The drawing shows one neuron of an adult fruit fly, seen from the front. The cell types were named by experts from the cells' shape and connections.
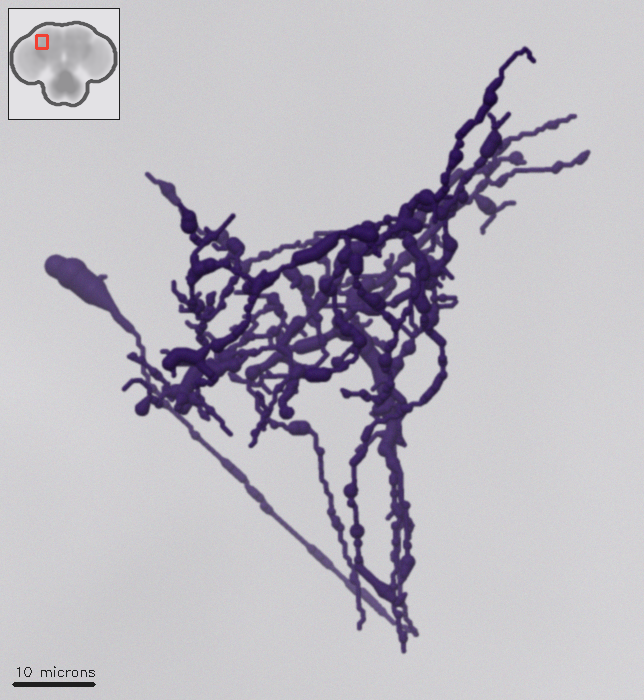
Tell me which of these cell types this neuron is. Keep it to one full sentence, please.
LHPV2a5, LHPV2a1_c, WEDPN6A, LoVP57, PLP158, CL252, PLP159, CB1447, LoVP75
It is the cell type LHPV2a1_c to which this neuron belongs.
